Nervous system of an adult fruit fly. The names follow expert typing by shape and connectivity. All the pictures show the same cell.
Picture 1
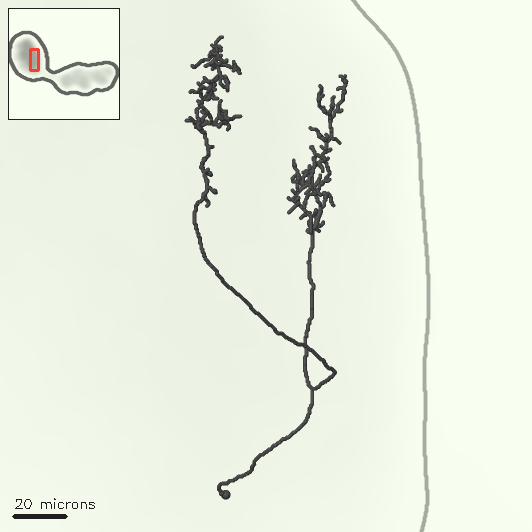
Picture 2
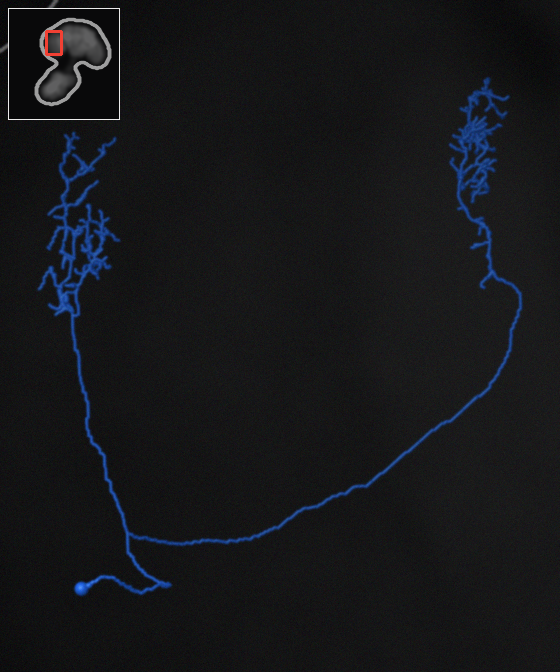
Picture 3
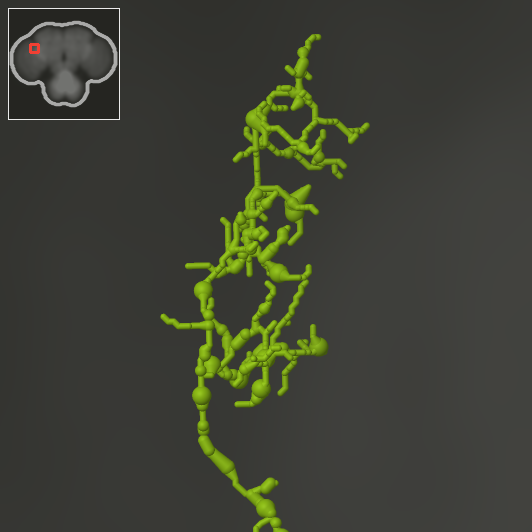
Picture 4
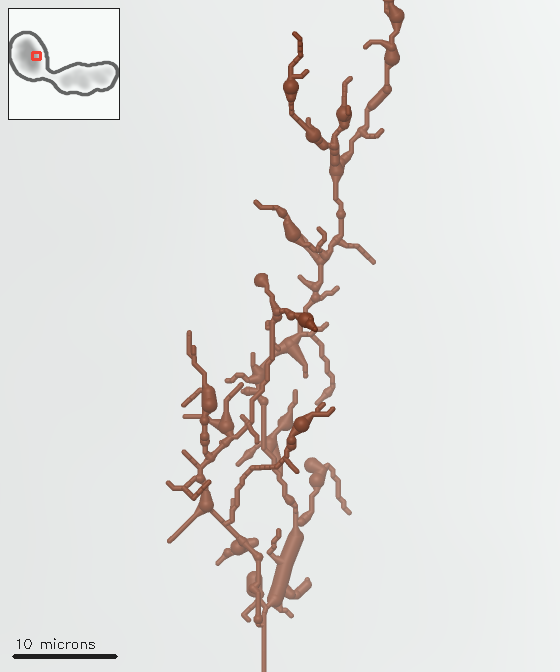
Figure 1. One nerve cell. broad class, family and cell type: optic-lobe intrinsic neuron; Tm; Tm30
